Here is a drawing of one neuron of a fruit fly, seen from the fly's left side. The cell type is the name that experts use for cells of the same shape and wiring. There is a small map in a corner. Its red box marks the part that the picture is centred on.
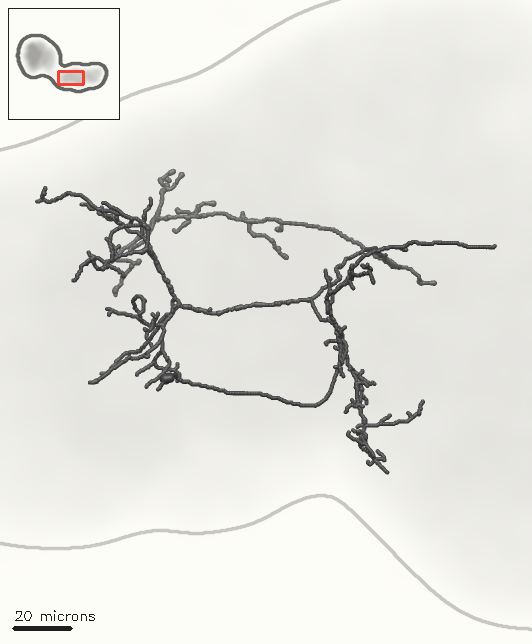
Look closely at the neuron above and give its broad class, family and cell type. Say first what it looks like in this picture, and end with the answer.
By the scale bar it is about 160 microns wide in this view. The picture shows dozens of branch ends. It is a nerve-cord intrinsic neuron. Its family is hemilineage 08B. It is of cell type IN08B056.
